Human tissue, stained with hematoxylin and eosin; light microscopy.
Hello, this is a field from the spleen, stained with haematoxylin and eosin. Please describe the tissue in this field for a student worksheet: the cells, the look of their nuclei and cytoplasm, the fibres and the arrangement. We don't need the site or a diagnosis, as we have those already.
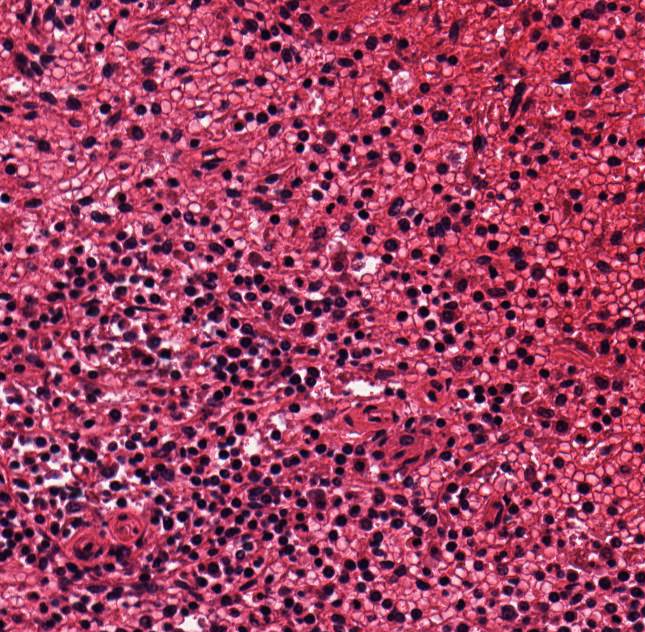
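Basically it's one solid, diffuse sheet of cells, with no glands, tubules or lumens formed. Small, round, dark-staining nuclei are packed densely all over. Here and there you get short streaks of elongated, spindle-shaped nuclei among the round cells. And there are no fat cells or large blood vessels anywhere.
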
